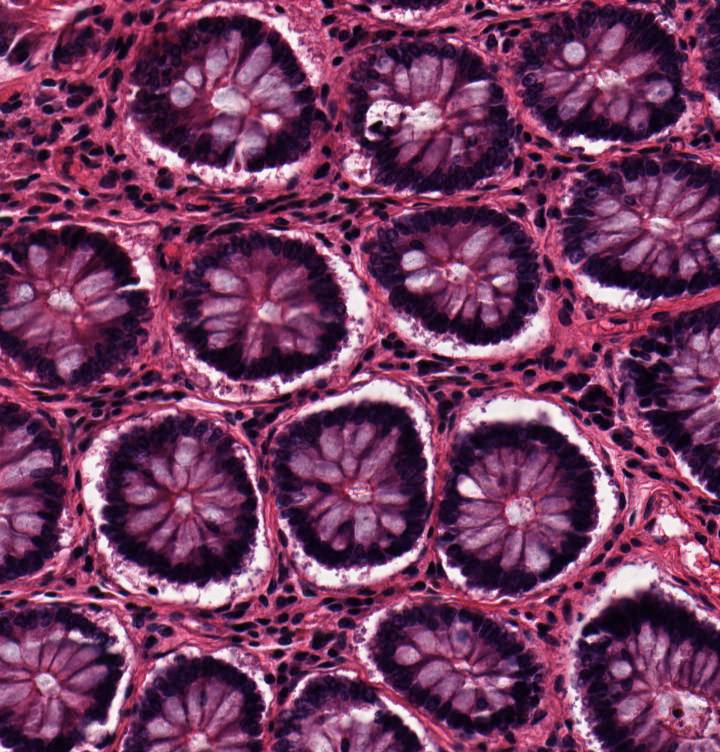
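Transverse colon: glands lined by a single layer of columnar cells set radially around a small central lumen, mostly goblet cells with pale mucin vacuoles. Dark basal nuclei rim each gland's outer edge. Glands are of similar size and shape, with no branching or budding.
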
